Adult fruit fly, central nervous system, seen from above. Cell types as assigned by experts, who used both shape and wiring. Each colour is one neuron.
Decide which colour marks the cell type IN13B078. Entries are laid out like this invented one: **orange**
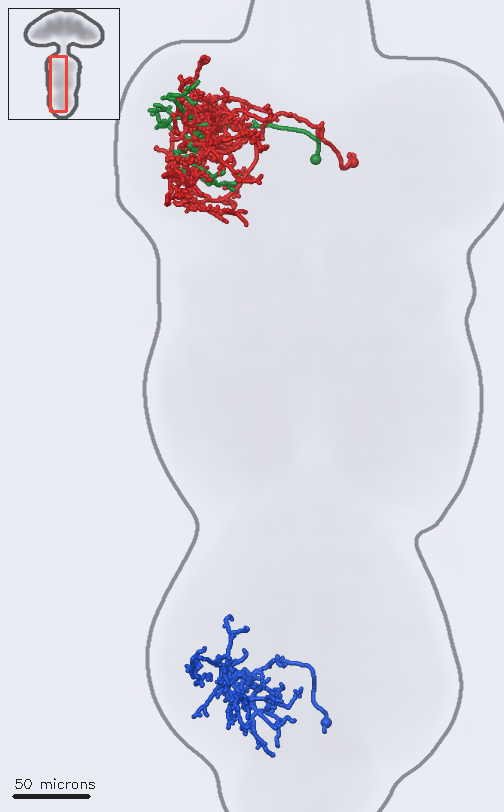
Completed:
**green**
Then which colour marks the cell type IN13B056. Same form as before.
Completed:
**blue**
